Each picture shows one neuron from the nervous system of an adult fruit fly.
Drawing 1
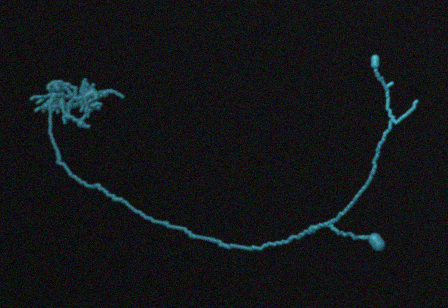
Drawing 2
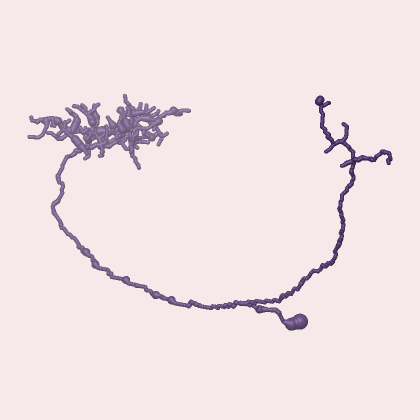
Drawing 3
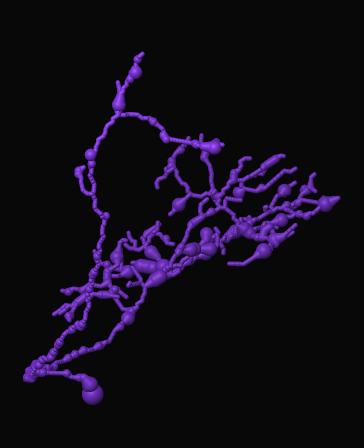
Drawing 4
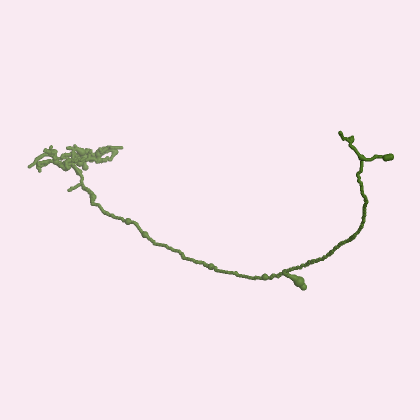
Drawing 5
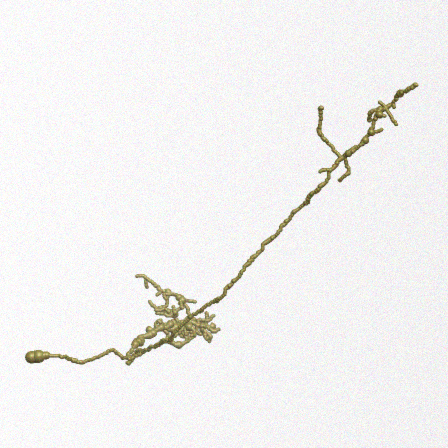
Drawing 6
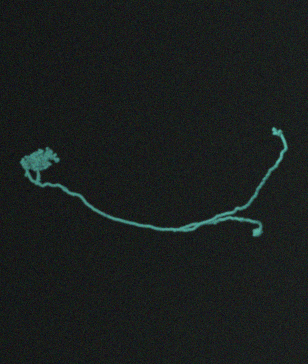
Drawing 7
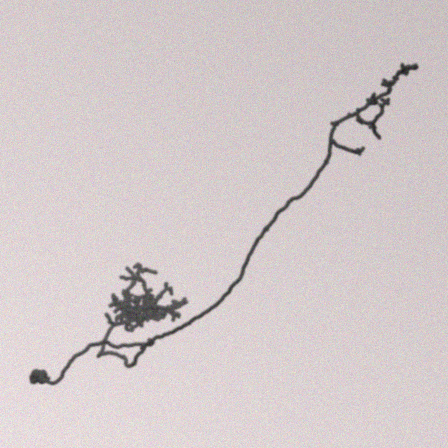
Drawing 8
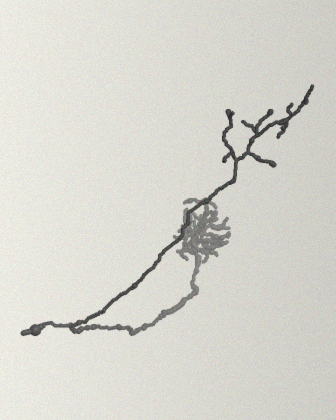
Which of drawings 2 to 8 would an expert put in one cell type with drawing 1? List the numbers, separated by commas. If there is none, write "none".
2, 3, 4, 6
